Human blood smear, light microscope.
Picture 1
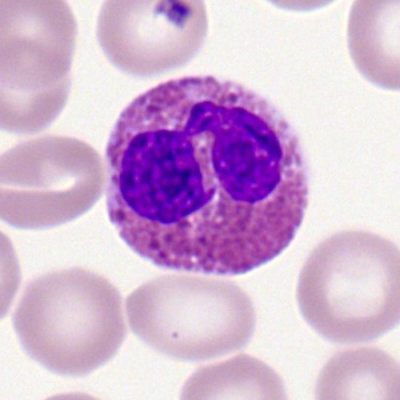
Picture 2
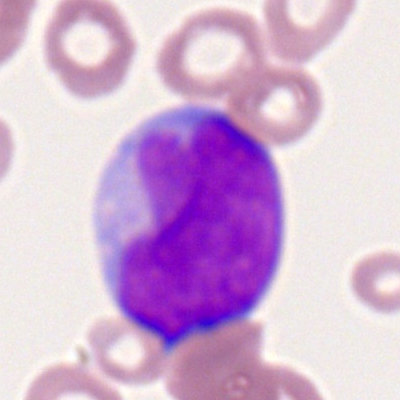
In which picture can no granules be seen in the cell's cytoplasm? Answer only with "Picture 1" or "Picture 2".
Picture 2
